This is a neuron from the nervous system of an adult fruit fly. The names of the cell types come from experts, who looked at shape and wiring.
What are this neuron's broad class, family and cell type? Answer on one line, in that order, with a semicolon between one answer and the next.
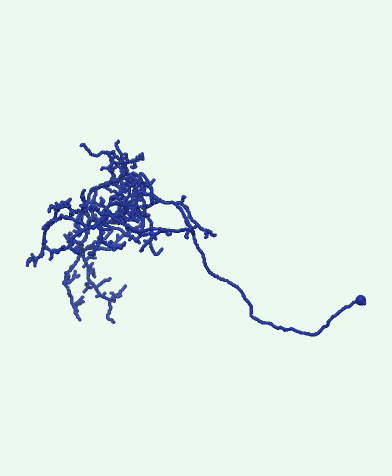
central-brain intrinsic neuron; hemilineage DM4_dorsal; SMP399_b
